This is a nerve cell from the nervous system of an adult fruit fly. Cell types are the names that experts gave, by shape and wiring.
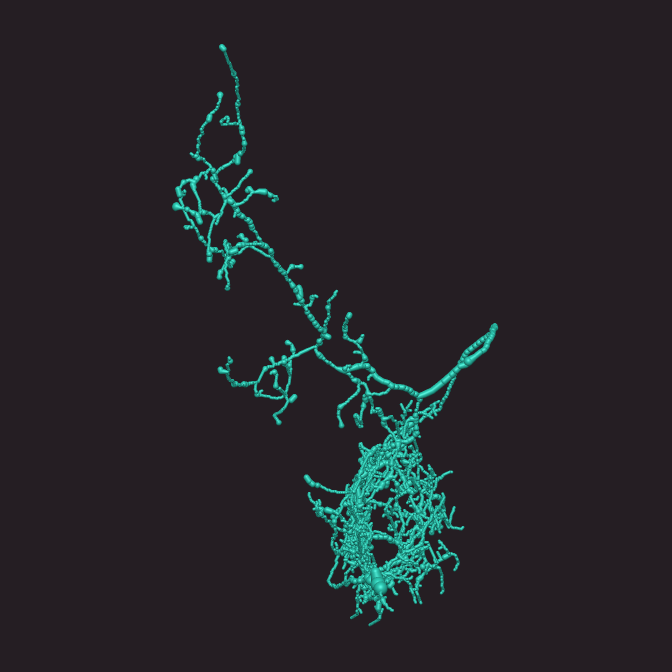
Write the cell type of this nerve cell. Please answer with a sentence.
The cell type is IN17A011.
